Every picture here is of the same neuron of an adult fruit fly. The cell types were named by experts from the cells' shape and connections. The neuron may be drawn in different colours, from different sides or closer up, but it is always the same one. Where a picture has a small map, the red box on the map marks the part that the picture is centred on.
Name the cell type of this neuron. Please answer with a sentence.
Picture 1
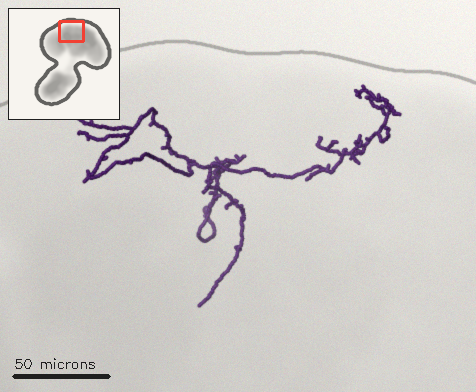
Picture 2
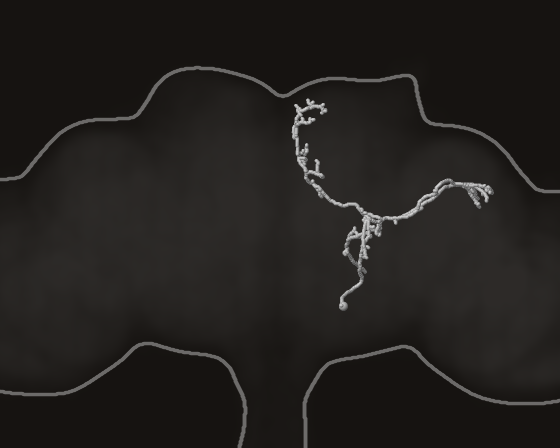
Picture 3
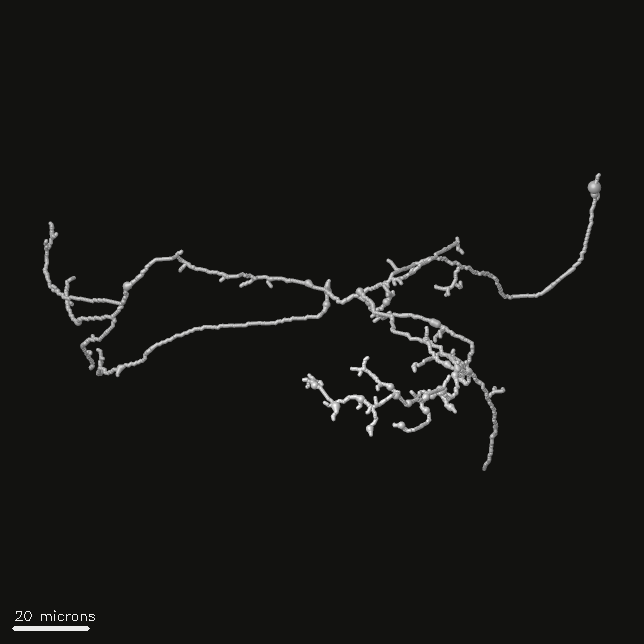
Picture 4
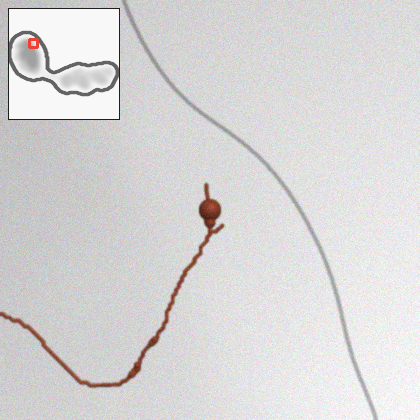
The cell type is SMP381_a.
